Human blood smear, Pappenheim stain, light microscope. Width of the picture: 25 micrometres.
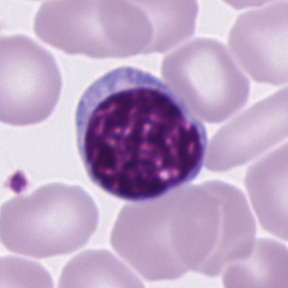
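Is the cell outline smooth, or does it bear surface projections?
Smooth, with no projections.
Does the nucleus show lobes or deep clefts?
Neither is present.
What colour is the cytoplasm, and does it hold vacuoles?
Pale blue, without vacuoles.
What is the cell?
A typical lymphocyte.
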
